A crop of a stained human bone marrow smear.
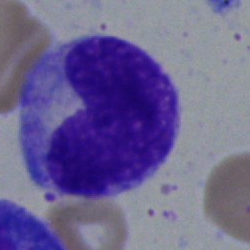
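Metamyelocyte, the cell in the middle of a stained bone marrow smear. Its outline is round, and the nucleus, notched on its left side into a kidney shape, fills most of the cell and lies towards the right. A paler, almost clear zone of cytoplasm sits in the notch.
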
